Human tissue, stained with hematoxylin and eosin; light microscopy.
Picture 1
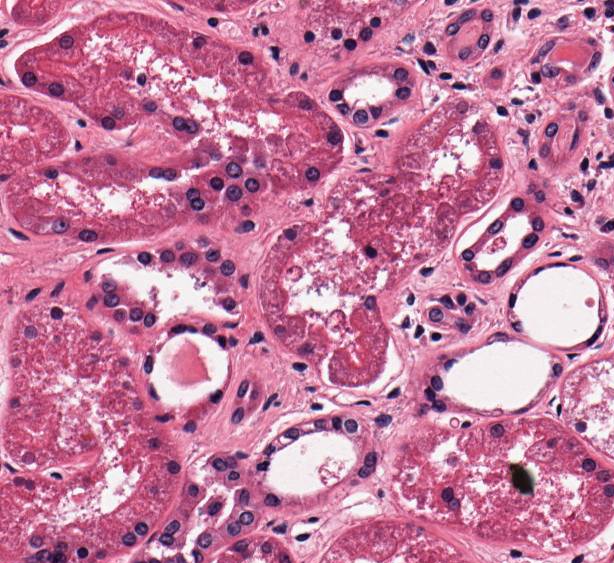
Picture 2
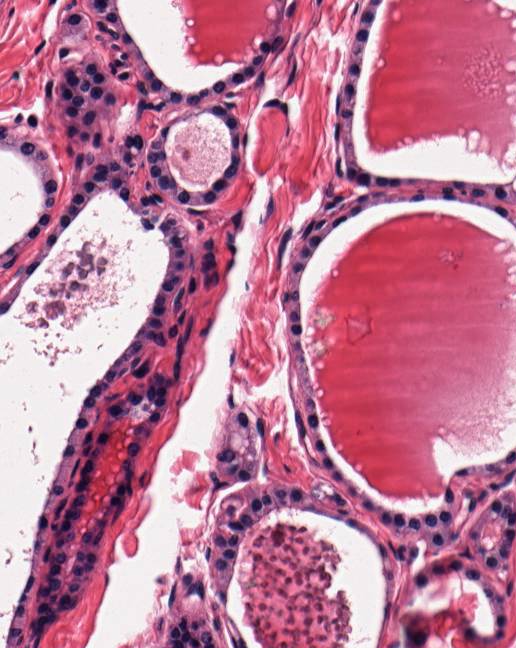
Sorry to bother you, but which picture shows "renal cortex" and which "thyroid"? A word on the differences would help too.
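Picture 1 is the renal cortex; picture 2 is the thyroid. In picture 1, tubules cut across and obliquely pack the field, with little tissue between them. The larger ones, on the left and in the centre, have tall lining cells with abundant granular pink cytoplasm and round dark nuclei near the base. Picture 2 instead has closed, rounded follicles of widely varying size in narrow strands of stroma, each lined by one layer of low cuboidal cells with small, round, dark nuclei. Notice the homogeneous pink colloid filling the large follicles on the right.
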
